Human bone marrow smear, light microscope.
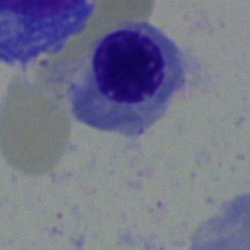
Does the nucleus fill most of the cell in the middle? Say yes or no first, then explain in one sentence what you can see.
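No. The cytoplasm forms a broad rim, widest below the nucleus.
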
